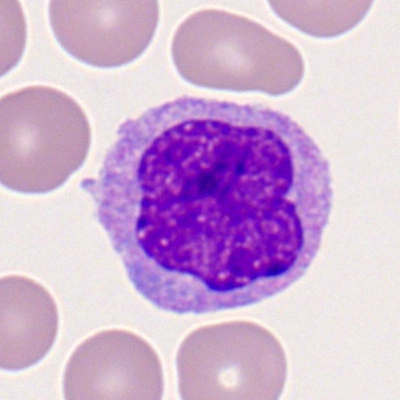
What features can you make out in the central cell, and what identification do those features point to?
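Most of the cell is filled by the nucleus, leaving a rim of cytoplasm all the way around it. The chromatin is deep purple and mottled with many small pale spots. The cytoplasm is pale greyish-lilac, with a fine, dusty granularity and no large coarse granules. The cell is a monocyte.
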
